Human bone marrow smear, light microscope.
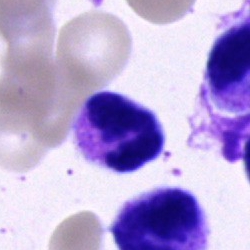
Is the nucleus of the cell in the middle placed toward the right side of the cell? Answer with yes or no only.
Yes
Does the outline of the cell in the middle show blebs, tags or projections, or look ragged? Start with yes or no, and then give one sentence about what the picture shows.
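No. The cell outline is oval and smooth.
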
